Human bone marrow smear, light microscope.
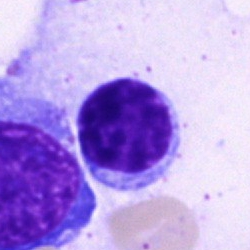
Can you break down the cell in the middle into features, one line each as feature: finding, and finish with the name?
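Outline: round and smooth
Nucleus: fills most of the cell
Cytoplasm: thin rim, pale blue
Widest cytoplasm: along the lower edge
Name: lymphocyte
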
